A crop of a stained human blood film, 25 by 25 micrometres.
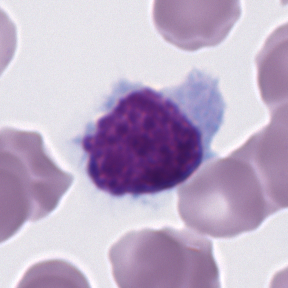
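Hairy cell, at the centre of a stained smear of human peripheral blood: fine, hair-like projections fringe the edge of its pale greyish blue cytoplasm. No nucleolus stands out in the nucleus, and the cytoplasm contains no vacuoles.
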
